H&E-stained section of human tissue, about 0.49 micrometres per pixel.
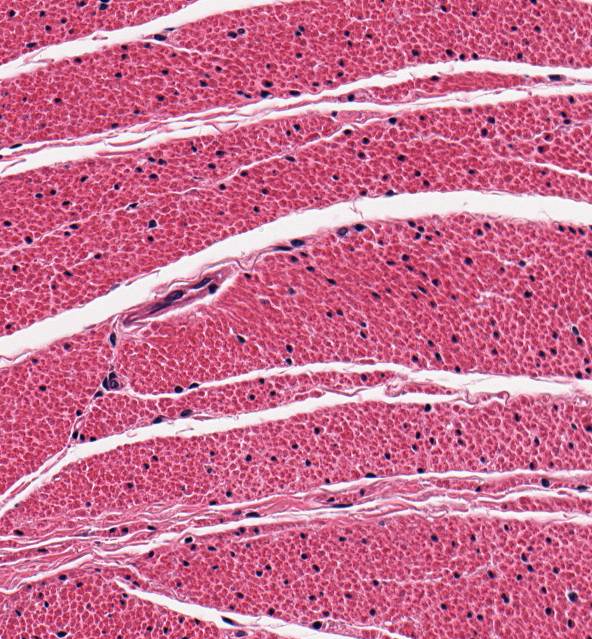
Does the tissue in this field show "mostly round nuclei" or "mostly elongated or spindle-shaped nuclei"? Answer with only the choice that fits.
Mostly round nuclei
